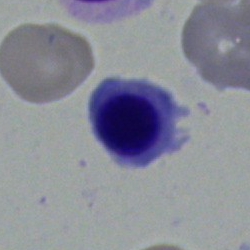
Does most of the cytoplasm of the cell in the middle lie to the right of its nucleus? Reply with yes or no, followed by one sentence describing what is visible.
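Yes. The nucleus sits toward the left side of the cell.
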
